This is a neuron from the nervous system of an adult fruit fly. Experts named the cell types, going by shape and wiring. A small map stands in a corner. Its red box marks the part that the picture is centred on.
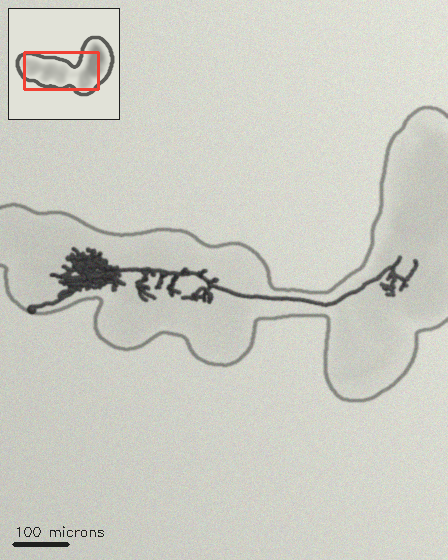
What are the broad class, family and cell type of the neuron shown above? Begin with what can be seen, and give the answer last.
It reaches both the brain and the nerve cord, passing through the neck. Its cell body lies on the left of the picture. By the scale bar it is about 750 microns wide in this view. This is an ascending neuron. The family is hemilineage 08B. Its cell type is AN08B015.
